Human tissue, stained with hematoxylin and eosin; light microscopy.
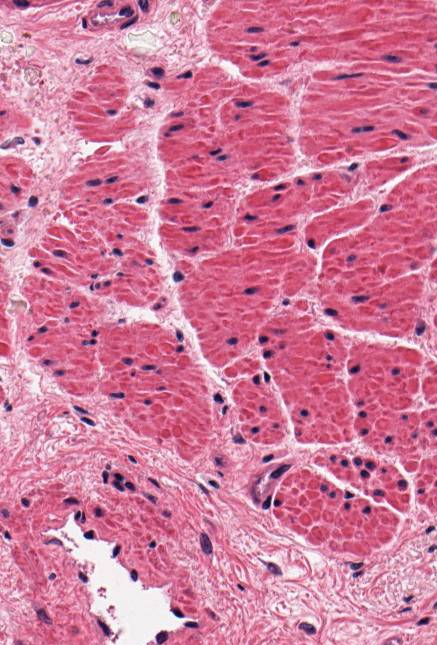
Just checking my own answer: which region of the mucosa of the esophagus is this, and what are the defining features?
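Most of this field is smooth muscle, set in bundles that thin pale septa keep apart. Notice that the cytoplasm stains a deep pink and the nuclei sit centrally in each cell profile.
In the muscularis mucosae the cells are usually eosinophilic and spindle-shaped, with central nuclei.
Along the bottom runs loose, wavy pink connective tissue with scattered spindle nuclei.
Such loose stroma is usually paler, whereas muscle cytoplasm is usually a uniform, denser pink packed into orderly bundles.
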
